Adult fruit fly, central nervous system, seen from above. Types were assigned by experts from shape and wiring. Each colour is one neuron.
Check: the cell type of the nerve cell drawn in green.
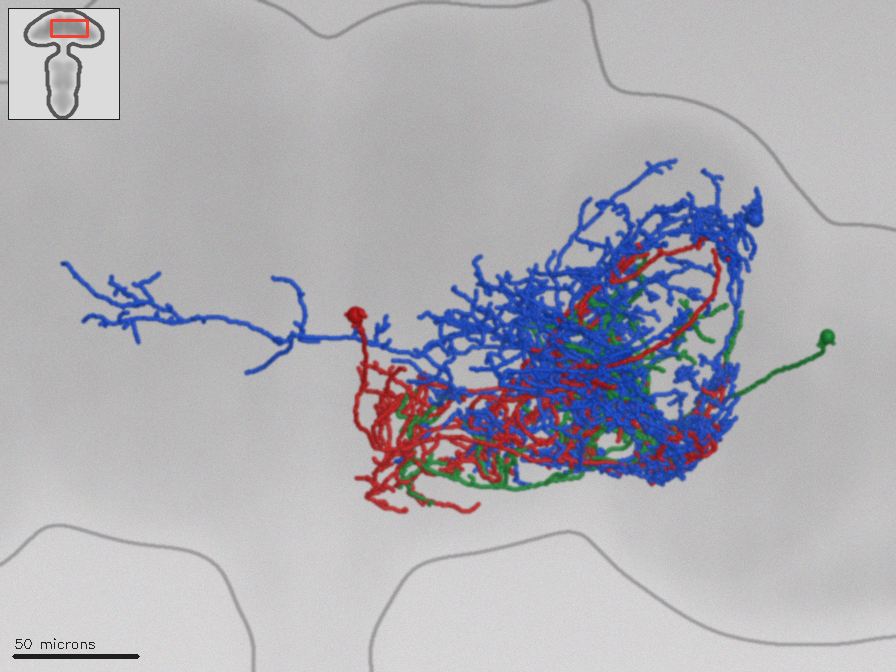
PLP095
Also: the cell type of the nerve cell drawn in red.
PLP131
